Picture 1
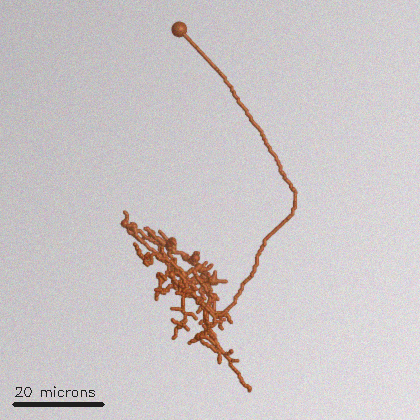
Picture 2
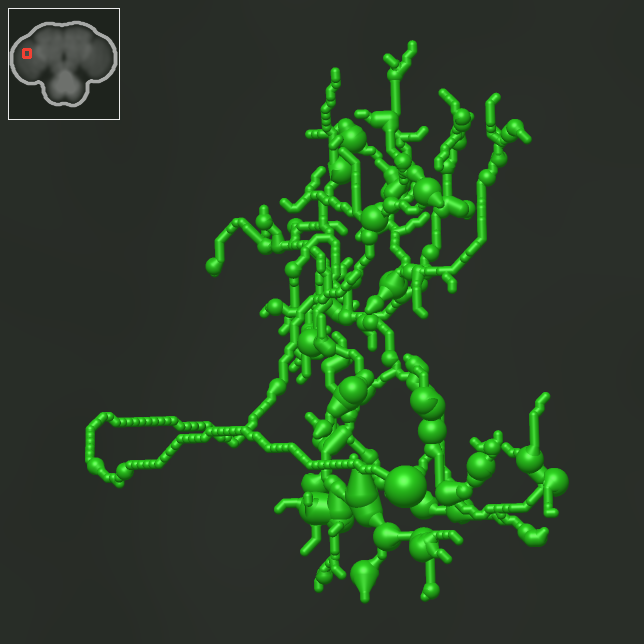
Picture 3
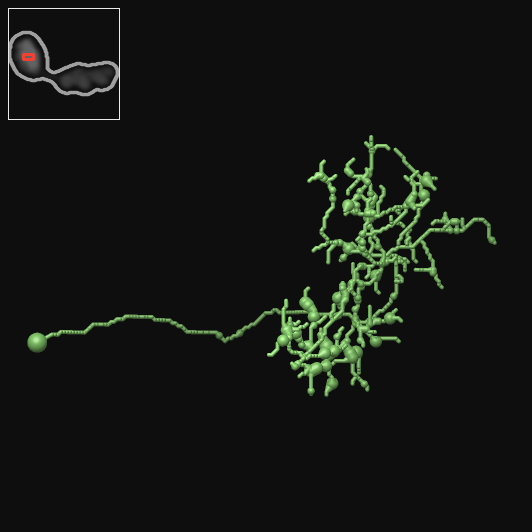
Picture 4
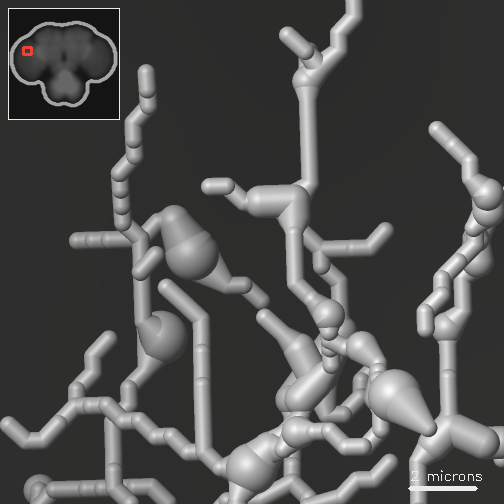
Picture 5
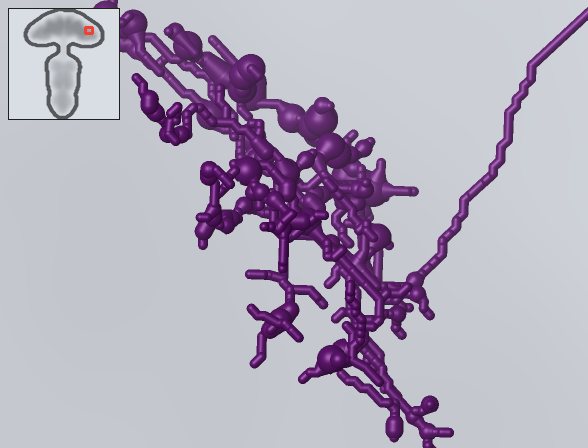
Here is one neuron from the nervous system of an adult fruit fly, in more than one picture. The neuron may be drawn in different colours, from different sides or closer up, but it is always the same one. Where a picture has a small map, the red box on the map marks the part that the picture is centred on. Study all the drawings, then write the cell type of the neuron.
Cm5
